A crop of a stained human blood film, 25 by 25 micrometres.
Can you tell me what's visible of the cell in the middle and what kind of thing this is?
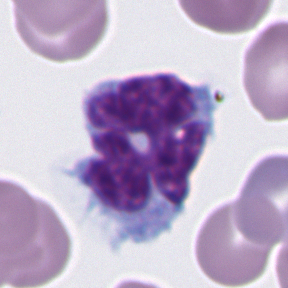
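Look first at the outline of the cell in the middle: it is irregular and ragged, with frayed wisps of cytoplasm that are most marked along its lower edge. In the middle of the nucleus, between the lobes, you can see a small pale gap. The cytoplasm shows no distinct granules. This cell is a monocyte.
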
